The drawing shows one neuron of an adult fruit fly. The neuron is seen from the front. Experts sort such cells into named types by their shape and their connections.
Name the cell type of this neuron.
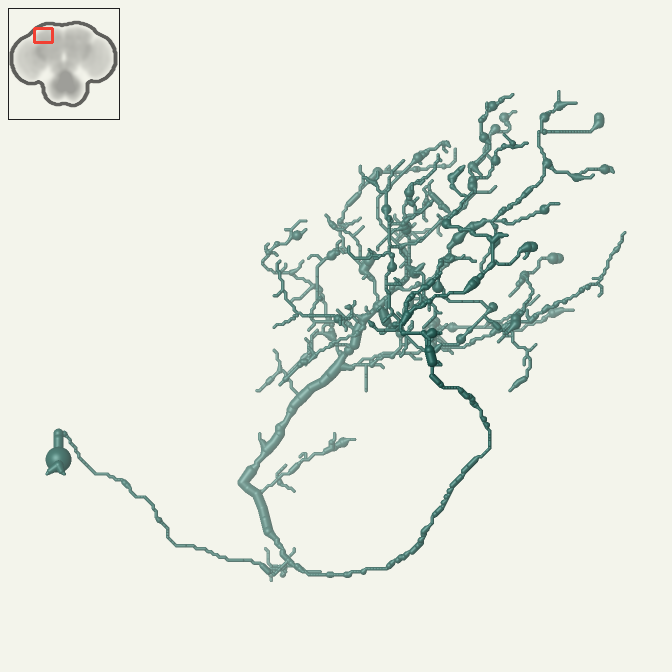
SLP044_d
